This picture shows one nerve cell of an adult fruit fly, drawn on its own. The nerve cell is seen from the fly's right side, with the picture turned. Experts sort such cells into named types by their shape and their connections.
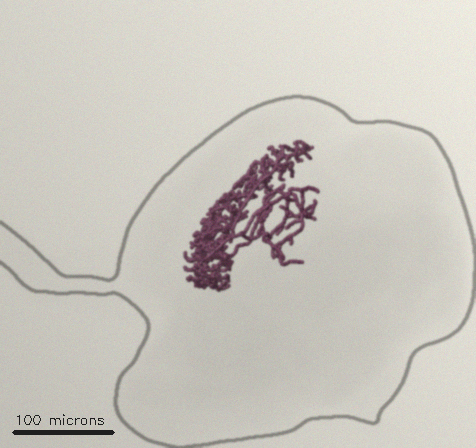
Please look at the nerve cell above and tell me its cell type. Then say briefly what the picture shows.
The cell type is LoVP49. Its broad class is visual projection neuron. Its cell body lies in the middle of the picture. By the scale bar it is about 150 microns tall in this view.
